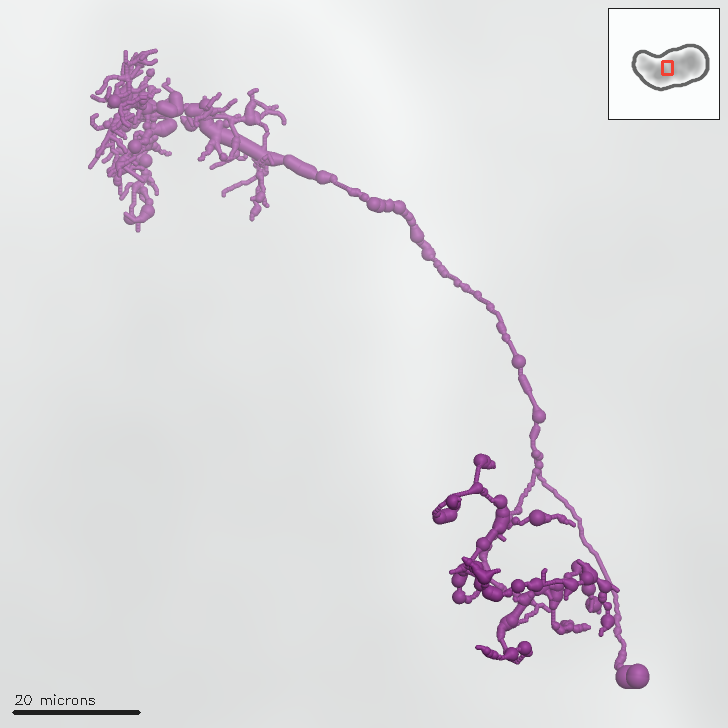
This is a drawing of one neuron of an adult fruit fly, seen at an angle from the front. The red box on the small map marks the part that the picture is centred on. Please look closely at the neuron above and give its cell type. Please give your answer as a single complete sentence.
As a matter of cell type, the neuron is LC17.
